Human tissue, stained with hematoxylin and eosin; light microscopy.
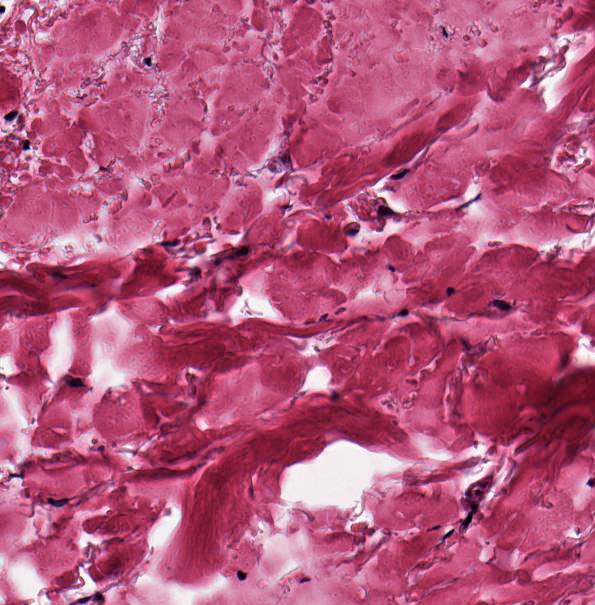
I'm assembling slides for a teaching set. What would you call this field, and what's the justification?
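Dermis fills this field. Closely packed, intensely eosinophilic, glassy bundles run in mixed directions, as rounded end-on profiles at the top and as long wavy bands across the middle and lower parts.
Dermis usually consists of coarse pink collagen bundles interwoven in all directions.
Nuclei are sparse, small, dark and mostly elongated, lying in the gaps between bundles.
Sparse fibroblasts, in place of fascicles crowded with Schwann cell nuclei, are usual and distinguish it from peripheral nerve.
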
